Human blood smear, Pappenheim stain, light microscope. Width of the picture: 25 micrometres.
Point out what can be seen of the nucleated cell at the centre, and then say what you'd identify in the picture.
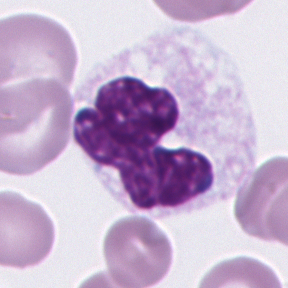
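Round cell, smooth outline. Its chromatin takes a deep purple stain, and fine pink-purple granules are sprinkled through the cytoplasm, with the broadest stretch of cytoplasm up to the upper right of the nucleus. That's a segmented neutrophil.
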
